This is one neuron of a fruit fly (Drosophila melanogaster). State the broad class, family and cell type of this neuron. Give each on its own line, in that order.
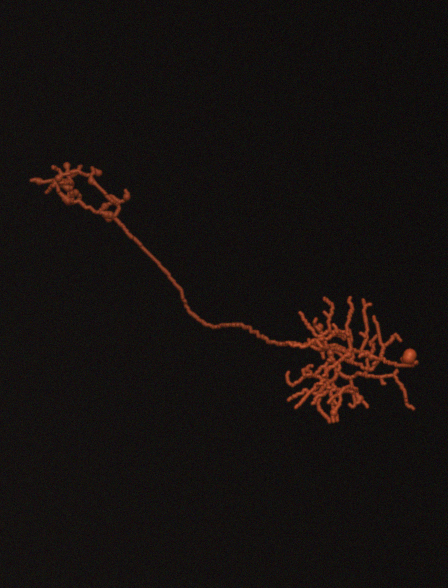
optic-lobe intrinsic neuron
Tm
Tm36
